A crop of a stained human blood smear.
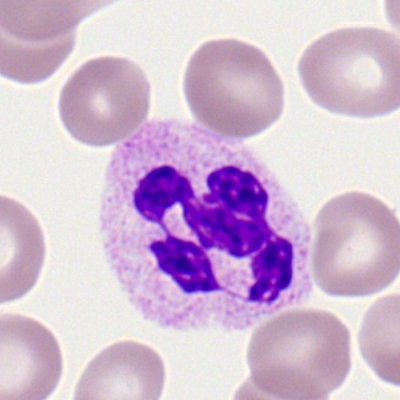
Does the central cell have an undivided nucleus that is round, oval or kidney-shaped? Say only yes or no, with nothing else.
No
